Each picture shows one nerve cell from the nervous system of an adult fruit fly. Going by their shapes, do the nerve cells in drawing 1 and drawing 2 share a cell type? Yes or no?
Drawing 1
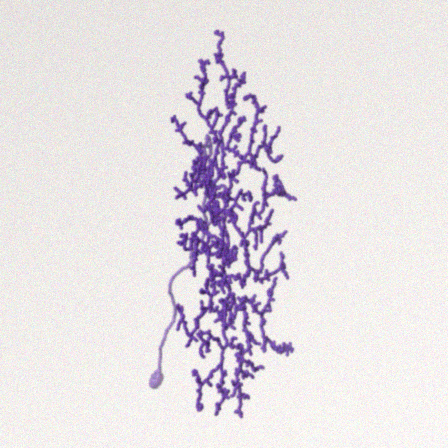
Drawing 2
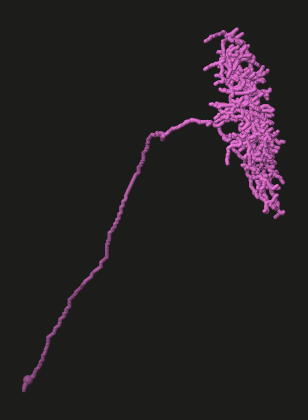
no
